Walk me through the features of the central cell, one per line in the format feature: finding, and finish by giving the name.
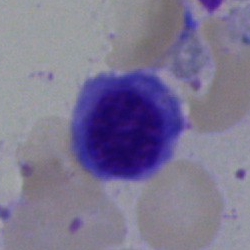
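Chromatin: dense, staining dark purple
Cytoplasm: only a narrow rim around the nucleus
Colour: deep blue cytoplasm
Granules: none visible in the cytoplasm
Identification: erythroblast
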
